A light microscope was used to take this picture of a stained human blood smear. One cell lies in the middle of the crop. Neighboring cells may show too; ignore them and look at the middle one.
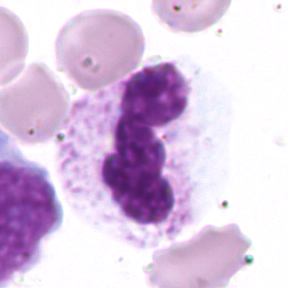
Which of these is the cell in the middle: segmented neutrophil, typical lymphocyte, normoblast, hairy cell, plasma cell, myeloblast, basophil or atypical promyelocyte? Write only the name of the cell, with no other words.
segmented neutrophil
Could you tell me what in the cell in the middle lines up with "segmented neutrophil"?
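This cell is a segmented neutrophil. Its nucleus is divided into lobes that form a chain from the top of the cell to the bottom.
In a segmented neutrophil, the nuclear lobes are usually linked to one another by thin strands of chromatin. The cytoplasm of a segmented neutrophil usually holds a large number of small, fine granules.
The fine pinkish-violet granules in this cytoplasm match that. The cytoplasm itself is abundant and very pale, close to colourless. The granules are not evenly spread: they lie more densely to the left of the nucleus than to the right.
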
